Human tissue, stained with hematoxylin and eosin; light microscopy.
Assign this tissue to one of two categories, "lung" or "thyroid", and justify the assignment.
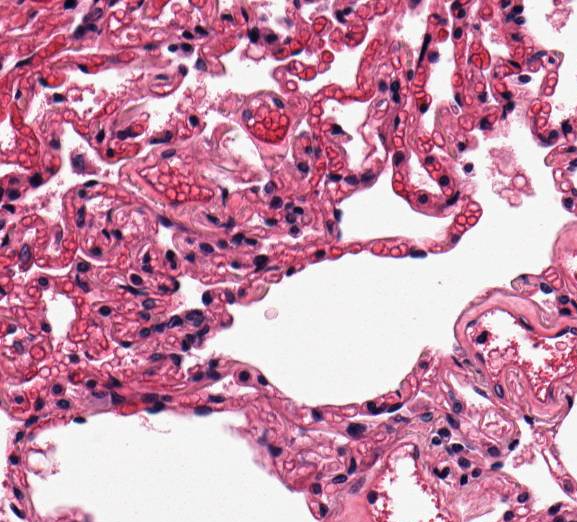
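Lung, I'd say, not thyroid. The spaces in this meshwork of thin septa hold almost no cells or exudate, just a few scattered loose cells.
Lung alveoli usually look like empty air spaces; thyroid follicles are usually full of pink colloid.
And the septa are lined by flattened cells with elongated dark nuclei, not cuboidal or columnar ones.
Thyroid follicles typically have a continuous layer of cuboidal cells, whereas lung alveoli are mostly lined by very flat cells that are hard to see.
Septal capillaries are packed with red blood cells, most conspicuously along the top.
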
